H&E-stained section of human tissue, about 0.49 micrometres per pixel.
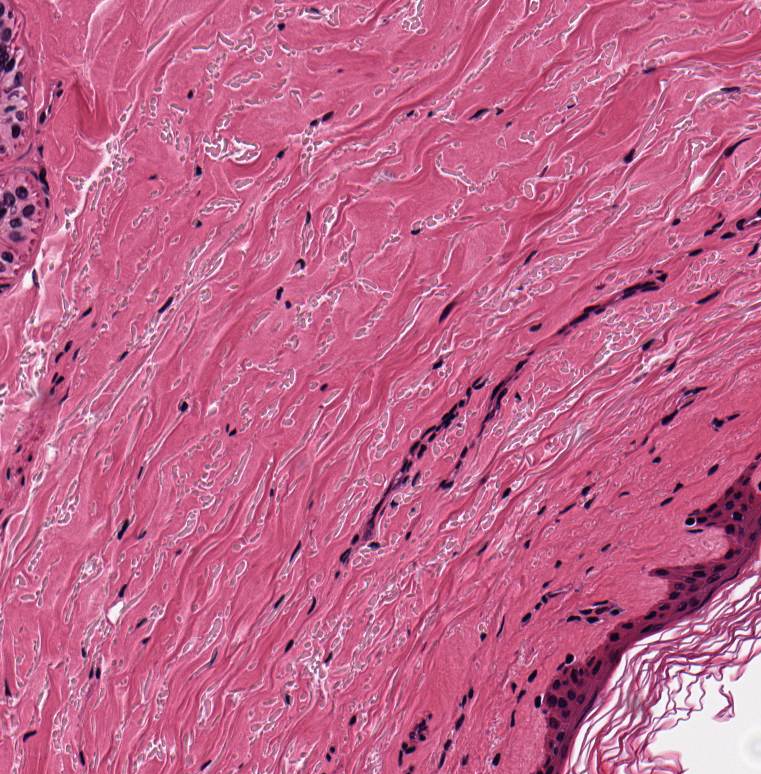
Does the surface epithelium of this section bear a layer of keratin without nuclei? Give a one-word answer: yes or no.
Yes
